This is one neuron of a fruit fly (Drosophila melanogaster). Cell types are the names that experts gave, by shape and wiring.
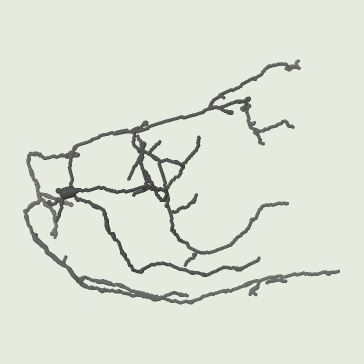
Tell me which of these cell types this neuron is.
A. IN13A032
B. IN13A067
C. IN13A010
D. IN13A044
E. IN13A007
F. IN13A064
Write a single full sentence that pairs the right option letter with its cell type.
Option D, IN13A044, is the type of cell the neuron is.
